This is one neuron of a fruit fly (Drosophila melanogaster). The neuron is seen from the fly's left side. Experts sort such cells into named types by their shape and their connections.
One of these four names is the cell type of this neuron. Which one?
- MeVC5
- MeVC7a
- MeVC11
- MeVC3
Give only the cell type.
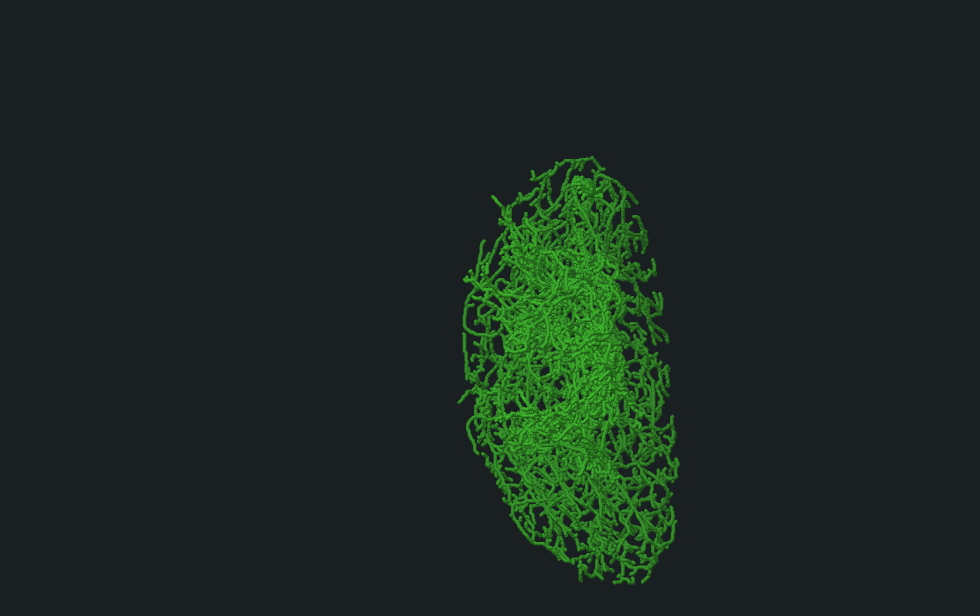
MeVC11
